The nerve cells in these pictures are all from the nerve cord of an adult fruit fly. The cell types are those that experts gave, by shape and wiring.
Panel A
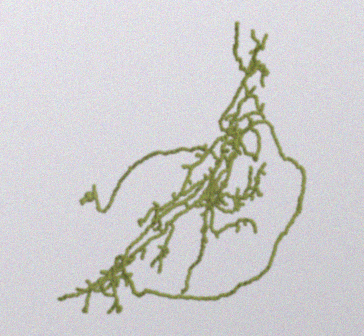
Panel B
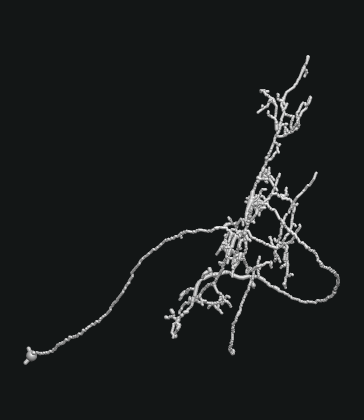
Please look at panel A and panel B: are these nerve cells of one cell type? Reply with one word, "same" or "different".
same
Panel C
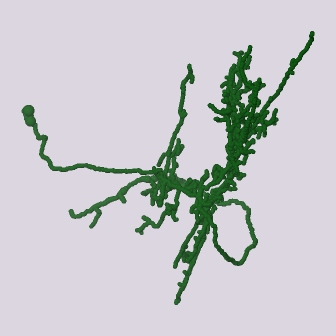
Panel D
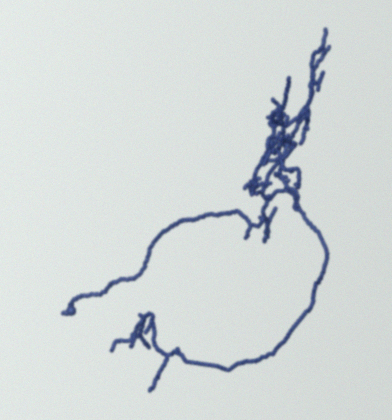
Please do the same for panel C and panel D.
different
